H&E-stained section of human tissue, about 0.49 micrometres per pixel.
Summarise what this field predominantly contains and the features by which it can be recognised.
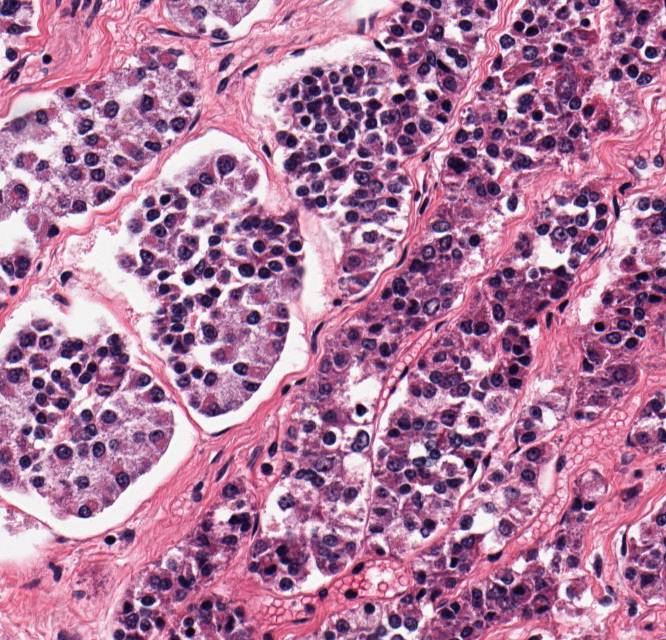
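This field mainly shows the pars distalis of the pituitary. Its cells are grouped in rounded nests and cords, parted by thin bands of pink fibrous tissue.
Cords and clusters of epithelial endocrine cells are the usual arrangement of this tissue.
The nested cells have round, dark nuclei of fairly even size and a moderate amount of granular purplish-pink cytoplasm. No gland lumens form within the nests.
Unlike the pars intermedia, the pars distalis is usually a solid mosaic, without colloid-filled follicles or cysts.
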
